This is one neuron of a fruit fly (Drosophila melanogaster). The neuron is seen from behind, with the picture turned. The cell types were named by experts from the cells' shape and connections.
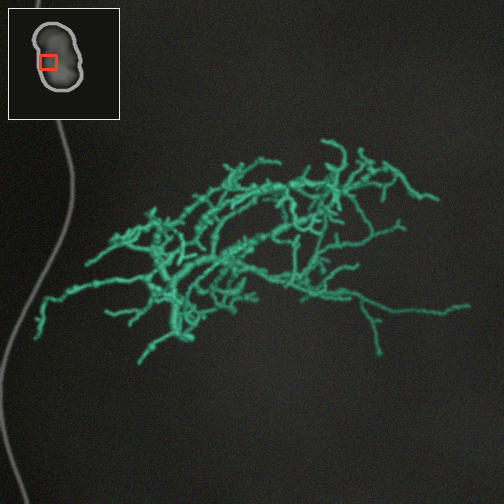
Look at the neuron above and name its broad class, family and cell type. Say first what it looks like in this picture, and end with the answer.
The picture shows dozens of branch ends. In this view it is wider than it is tall. Its broad class is nerve-cord intrinsic neuron. The family is hemilineage 20A.22A. Its cell type is IN20A.22A018.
